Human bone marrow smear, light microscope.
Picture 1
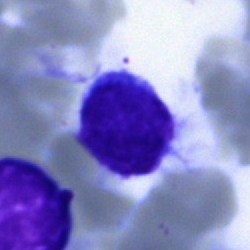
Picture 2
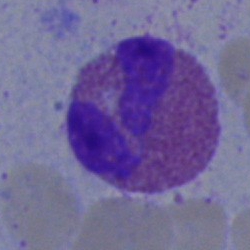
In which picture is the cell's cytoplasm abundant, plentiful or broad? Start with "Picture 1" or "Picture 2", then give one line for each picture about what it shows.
Picture 2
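What picture 1 shows: Cytoplasm is so scant that no distinct rim is visible around the nucleus.
What picture 2 shows: The cytoplasm is abundant.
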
